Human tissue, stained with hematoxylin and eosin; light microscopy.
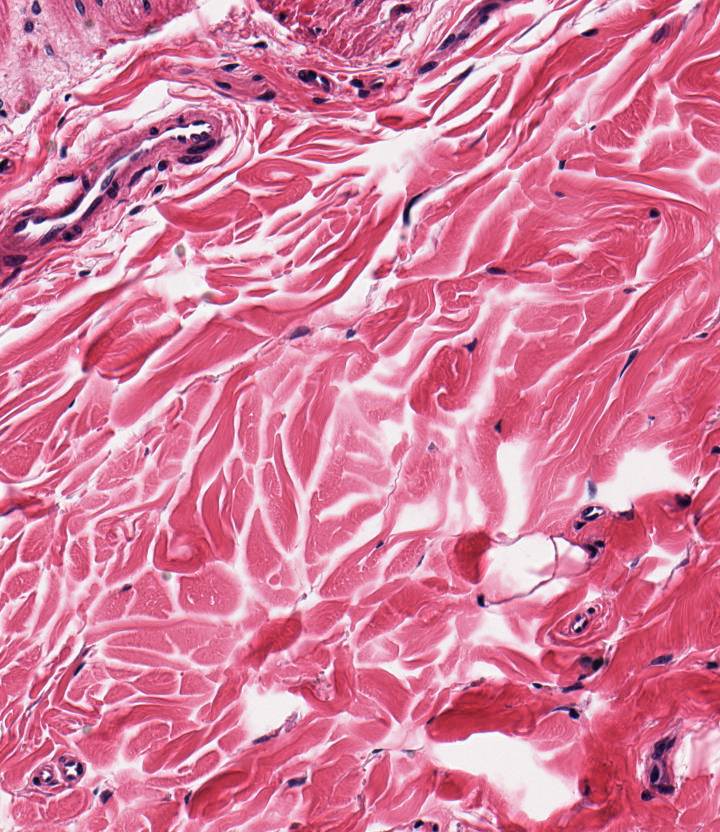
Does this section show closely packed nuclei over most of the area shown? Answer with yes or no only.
No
